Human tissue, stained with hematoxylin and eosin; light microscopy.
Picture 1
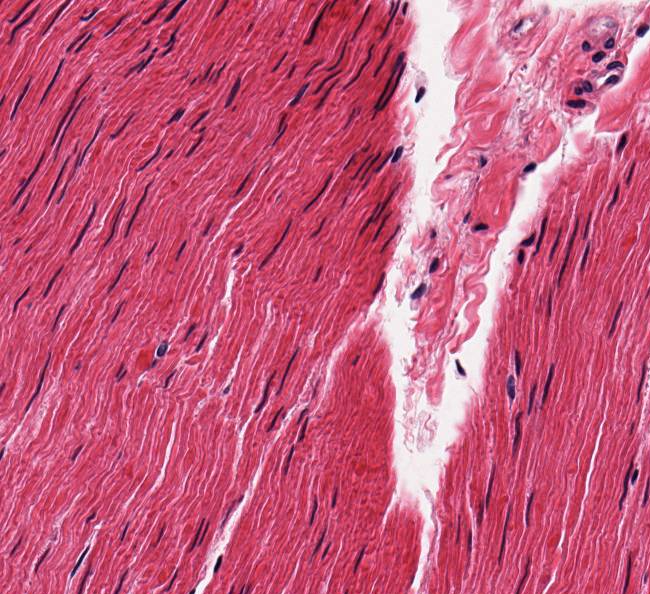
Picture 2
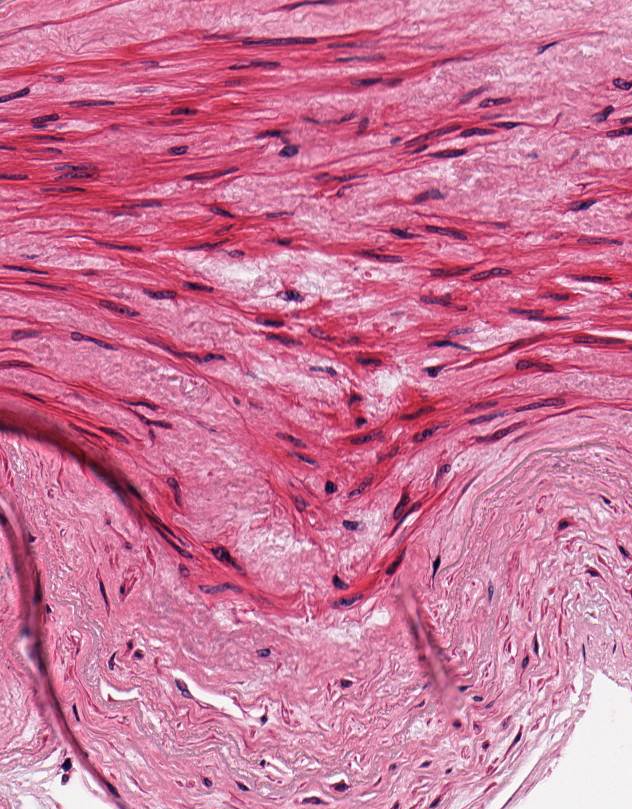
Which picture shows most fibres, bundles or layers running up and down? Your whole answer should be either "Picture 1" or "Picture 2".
Picture 1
